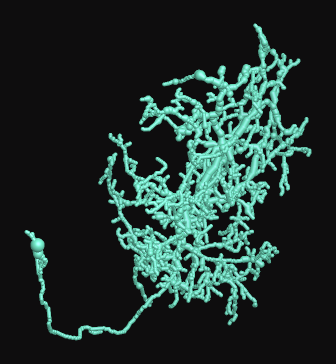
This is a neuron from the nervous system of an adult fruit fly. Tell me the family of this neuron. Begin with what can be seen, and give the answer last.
As drawn here it is about as wide as it is tall. This is a nerve-cord intrinsic neuron. Its family is hemilineage 13B.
